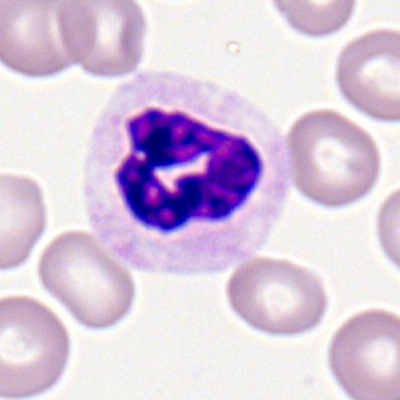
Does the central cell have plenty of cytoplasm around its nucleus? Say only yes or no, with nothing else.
Yes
